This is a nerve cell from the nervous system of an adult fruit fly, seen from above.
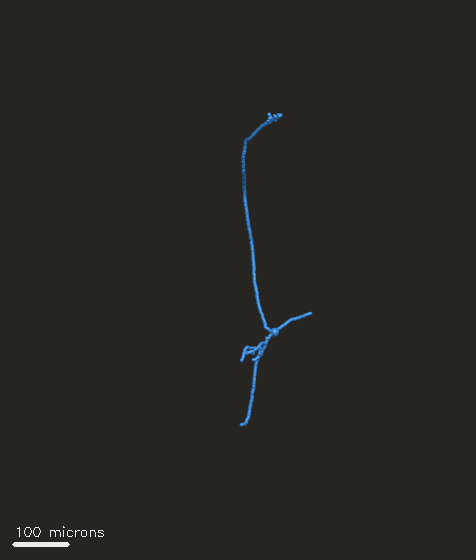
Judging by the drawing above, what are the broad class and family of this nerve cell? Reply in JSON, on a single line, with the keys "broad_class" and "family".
{"broad_class": "sensory neuron ascending to the brain", "family": "class mechanosensory proprioceptive"}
